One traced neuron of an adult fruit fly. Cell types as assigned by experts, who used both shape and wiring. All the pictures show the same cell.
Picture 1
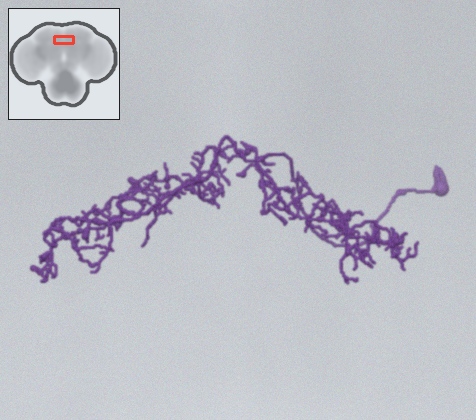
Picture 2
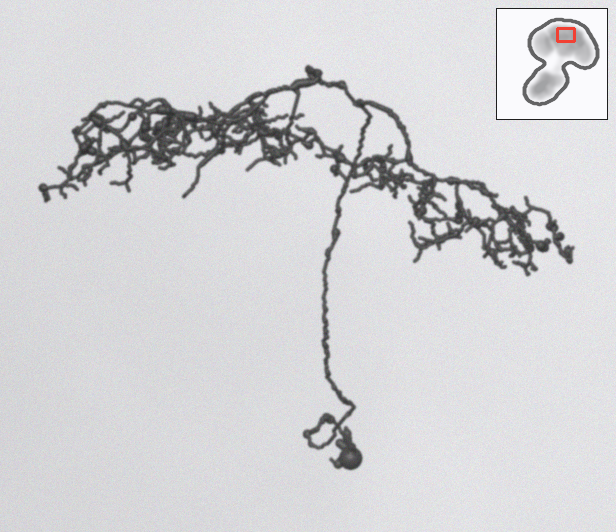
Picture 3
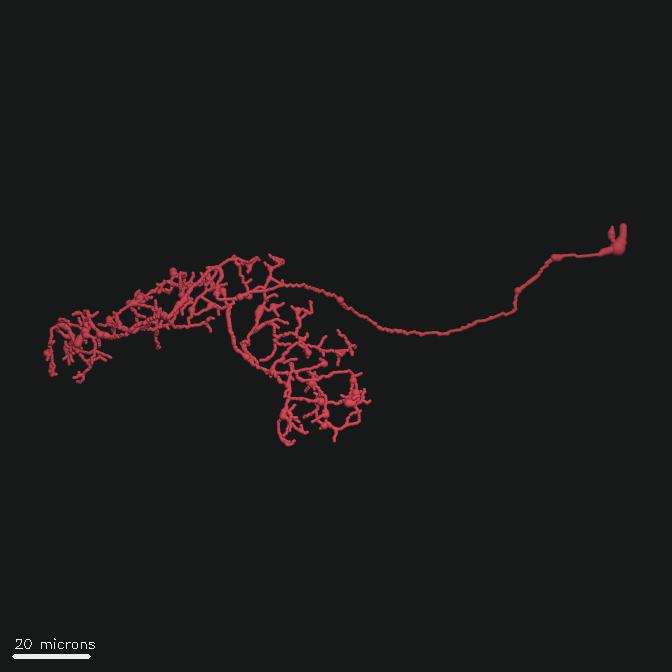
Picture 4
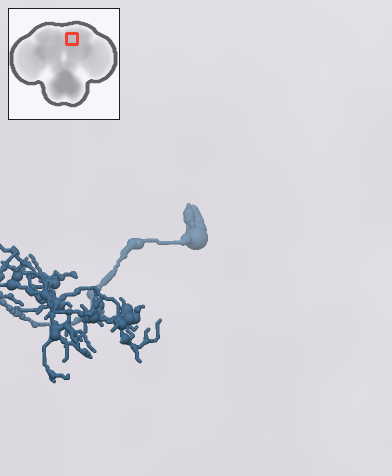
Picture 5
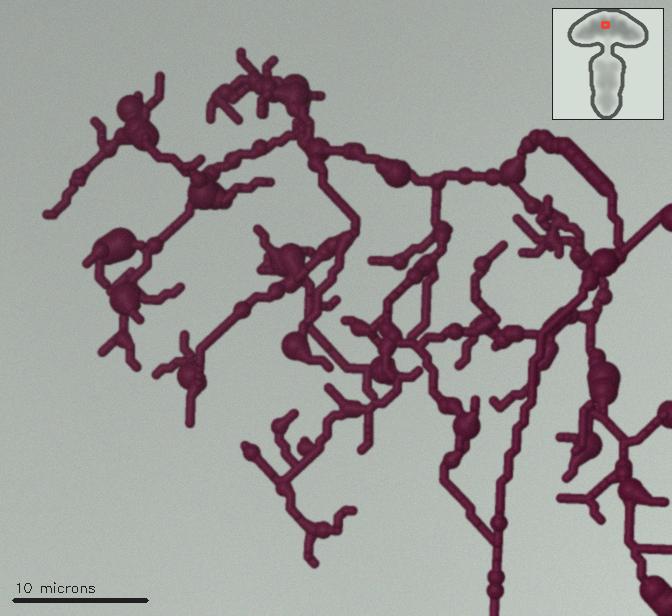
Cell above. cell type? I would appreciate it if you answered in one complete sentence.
This neuron is included in the cell type FB7J.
